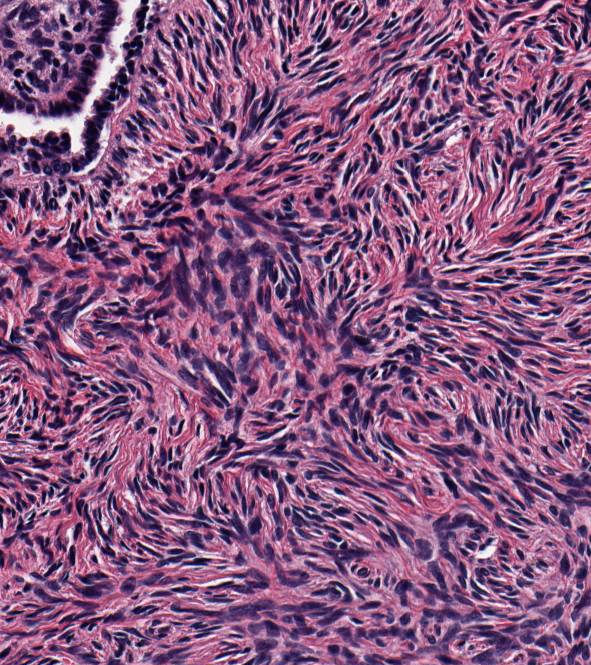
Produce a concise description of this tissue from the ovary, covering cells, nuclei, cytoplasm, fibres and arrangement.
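First, the cells: spindle cells fill nearly the whole field, set in a swirling, whorled arrangement. Second, the nuclei: these stromal cells have elongated, dark, tapered nuclei with scant cytoplasm. Third, the matrix: pink collagen fibres run between the spindle cells throughout. Finally, fat: no fat cells are present anywhere in the field.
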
